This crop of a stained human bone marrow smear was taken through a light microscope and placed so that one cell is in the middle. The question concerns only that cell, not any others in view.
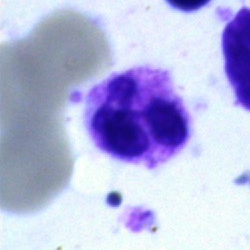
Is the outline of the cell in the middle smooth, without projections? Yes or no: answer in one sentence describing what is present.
No, the cell's outline is not smooth; it is ragged or frayed, or has projections, blebs or tags.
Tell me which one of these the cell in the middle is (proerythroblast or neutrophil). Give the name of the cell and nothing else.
neutrophil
